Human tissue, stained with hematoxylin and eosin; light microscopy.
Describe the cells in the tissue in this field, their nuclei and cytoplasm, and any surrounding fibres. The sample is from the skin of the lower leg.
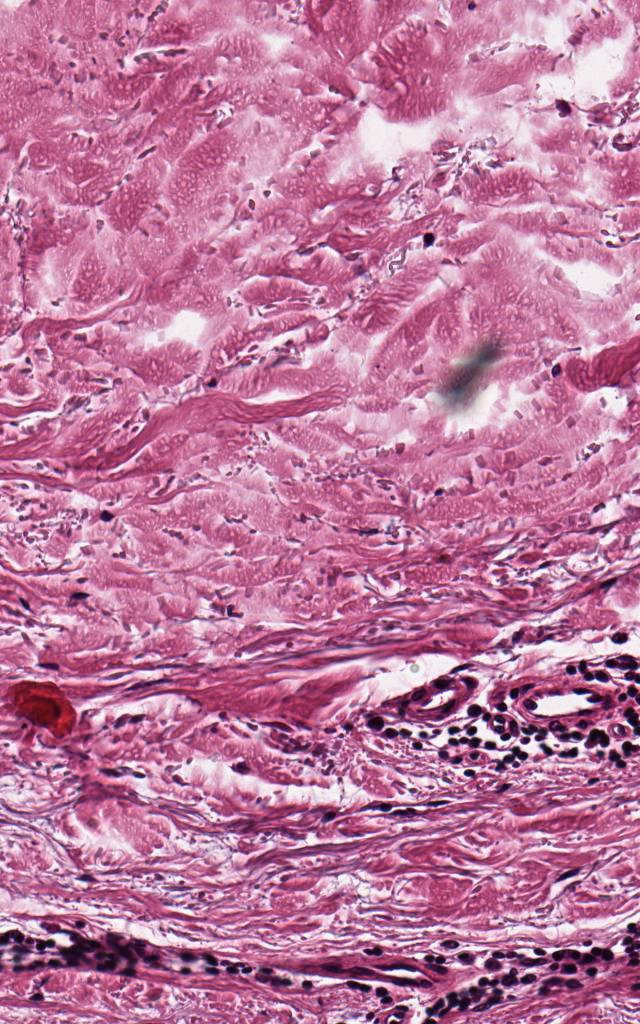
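Pink fibres in the lower third are wavy and run roughly horizontally. Toward the right side of the lower middle lies a cluster of small, round, dark-staining nuclei; a band of similar small dark nuclei follows the bottom edge. Epithelium is absent from the field.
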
